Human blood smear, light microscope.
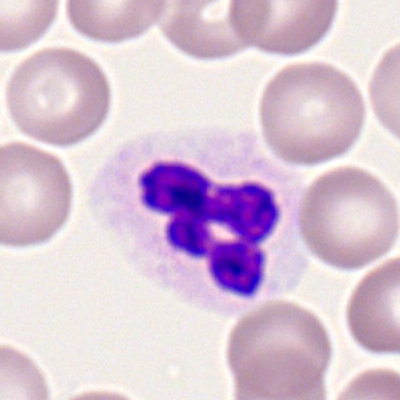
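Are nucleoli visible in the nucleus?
No, none can be seen.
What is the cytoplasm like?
It is abundant and pale pink-lilac, holding fine, faint pinkish granules, with no vacuoles.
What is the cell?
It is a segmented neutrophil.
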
